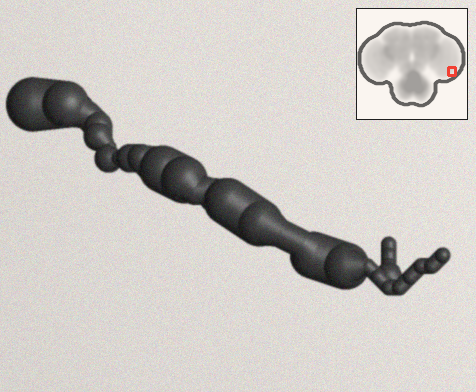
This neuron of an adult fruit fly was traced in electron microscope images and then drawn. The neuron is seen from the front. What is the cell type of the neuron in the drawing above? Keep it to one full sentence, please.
What this neuron is, by cell type, is R8y.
